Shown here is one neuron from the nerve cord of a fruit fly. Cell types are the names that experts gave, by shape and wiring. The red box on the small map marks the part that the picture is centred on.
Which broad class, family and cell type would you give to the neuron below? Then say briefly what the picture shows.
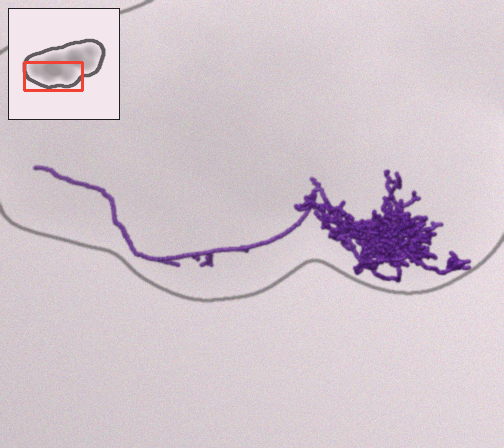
Its broad class is ascending neuron. The family is hemilineage 01B. Its cell type is AN01B004. As drawn here it is more than twice as wide as it is tall.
